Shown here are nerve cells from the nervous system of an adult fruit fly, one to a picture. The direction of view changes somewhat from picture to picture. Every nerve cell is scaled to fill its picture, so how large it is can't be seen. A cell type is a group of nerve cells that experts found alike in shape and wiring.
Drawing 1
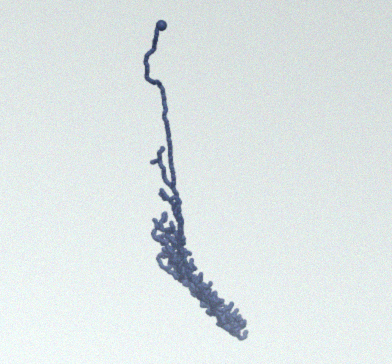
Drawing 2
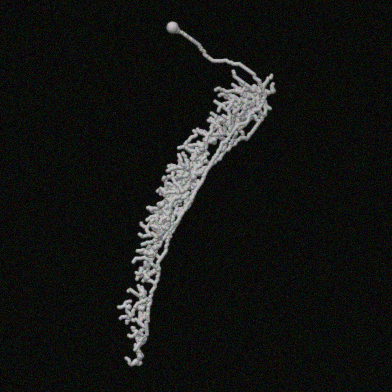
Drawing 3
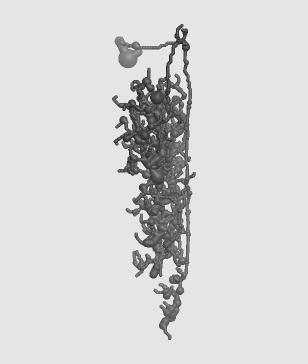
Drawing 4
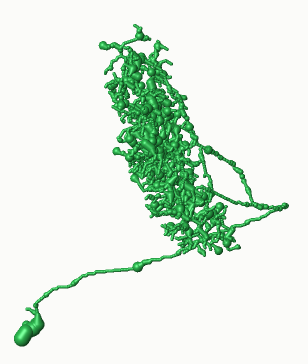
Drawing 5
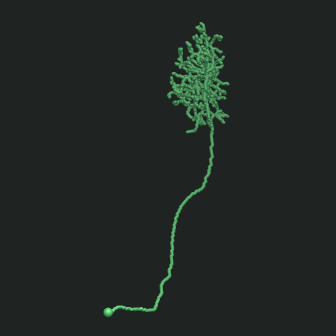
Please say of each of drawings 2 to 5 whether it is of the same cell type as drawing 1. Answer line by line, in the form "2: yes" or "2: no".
2: no
3: no
4: no
5: no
